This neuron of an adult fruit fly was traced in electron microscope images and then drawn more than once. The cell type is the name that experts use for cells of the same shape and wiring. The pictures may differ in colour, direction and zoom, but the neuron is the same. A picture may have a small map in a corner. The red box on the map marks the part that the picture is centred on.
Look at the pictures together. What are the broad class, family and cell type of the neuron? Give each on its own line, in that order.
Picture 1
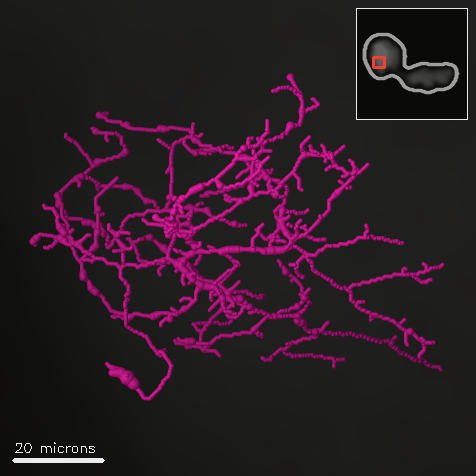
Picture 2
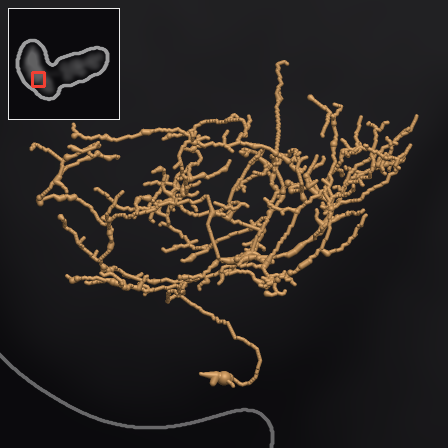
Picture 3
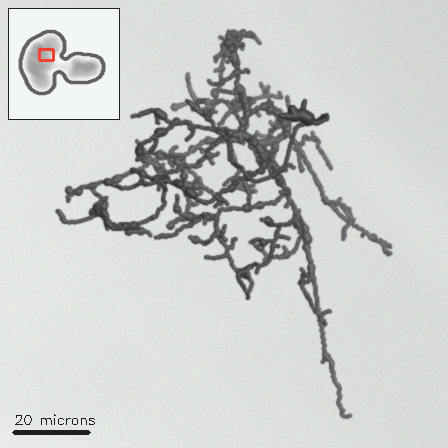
central-brain intrinsic neuron
hemilineage WEDa1
CB3024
